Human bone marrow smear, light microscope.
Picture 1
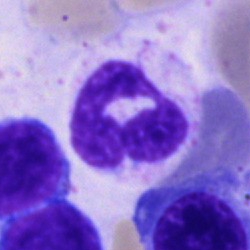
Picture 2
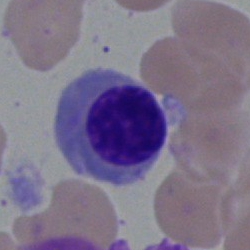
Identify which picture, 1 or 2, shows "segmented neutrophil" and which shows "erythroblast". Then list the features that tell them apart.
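In picture 1 lies the segmented neutrophil; picture 2 holds the erythroblast. The neutrophil's nucleus forms a closed ring around a central clear hole, its chromatin dark purple and dense throughout the ring. In the erythroblast the chromatin is dark purple and coarsely clumped.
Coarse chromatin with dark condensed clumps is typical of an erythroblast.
Neither nucleus shows a nucleolus.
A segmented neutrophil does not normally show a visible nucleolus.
The neutrophil's cytoplasm is very pale, with no deep blue colour, and its outer border is faint and hard to trace against the background; the erythroblast has a smooth, rounded-oval outline. The erythroblast's cytoplasm shows no granules. Cells with dark purple nuclei lie close below the neutrophil on the left and on the right.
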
